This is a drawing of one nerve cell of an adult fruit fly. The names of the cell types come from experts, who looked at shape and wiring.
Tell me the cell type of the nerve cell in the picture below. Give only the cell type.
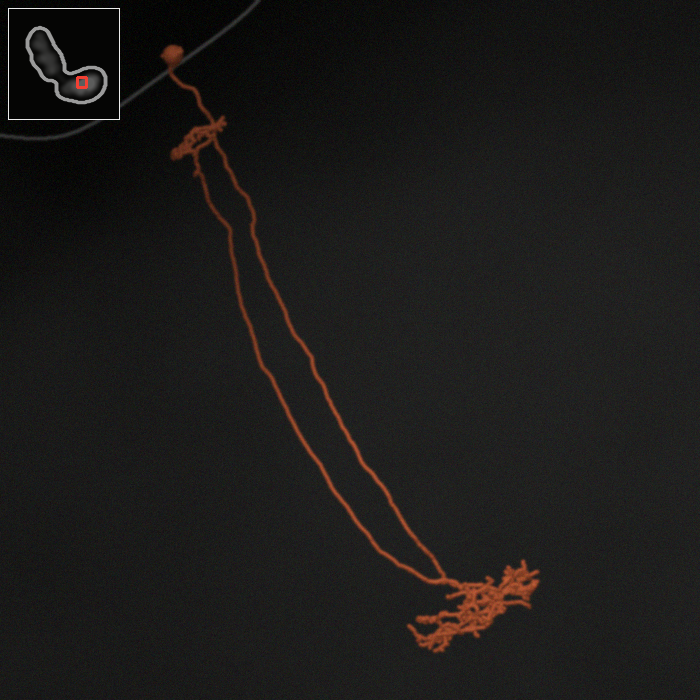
T4c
